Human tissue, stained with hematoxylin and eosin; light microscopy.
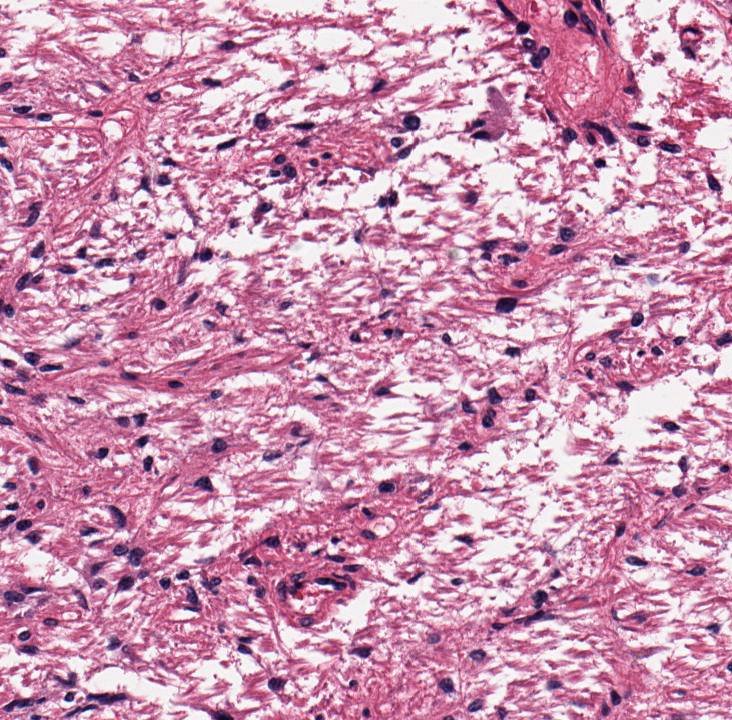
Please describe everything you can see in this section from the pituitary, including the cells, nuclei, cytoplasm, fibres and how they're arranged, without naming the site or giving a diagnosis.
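A loose, unorganized meshwork of fine pink fibrillary processes fills the field. Small, dark, oval to elongated nuclei lie scattered, uncrowded. The processes interlace in many directions, forming coarser wavy bundles in places on the left. Cell bodies show scant distinct cytoplasm, borders merging into background.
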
